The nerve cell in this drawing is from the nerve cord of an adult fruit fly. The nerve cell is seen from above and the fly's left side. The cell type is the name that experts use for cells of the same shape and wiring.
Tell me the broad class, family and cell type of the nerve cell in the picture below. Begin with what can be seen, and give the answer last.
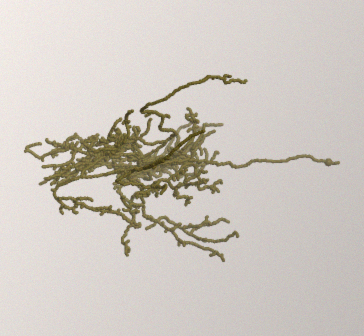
Dozens of branch ends can be seen. As drawn here it is wider than it is tall. It is a nerve-cord intrinsic neuron. Its family is hemilineage 00A. Its cell type is IN00A024.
